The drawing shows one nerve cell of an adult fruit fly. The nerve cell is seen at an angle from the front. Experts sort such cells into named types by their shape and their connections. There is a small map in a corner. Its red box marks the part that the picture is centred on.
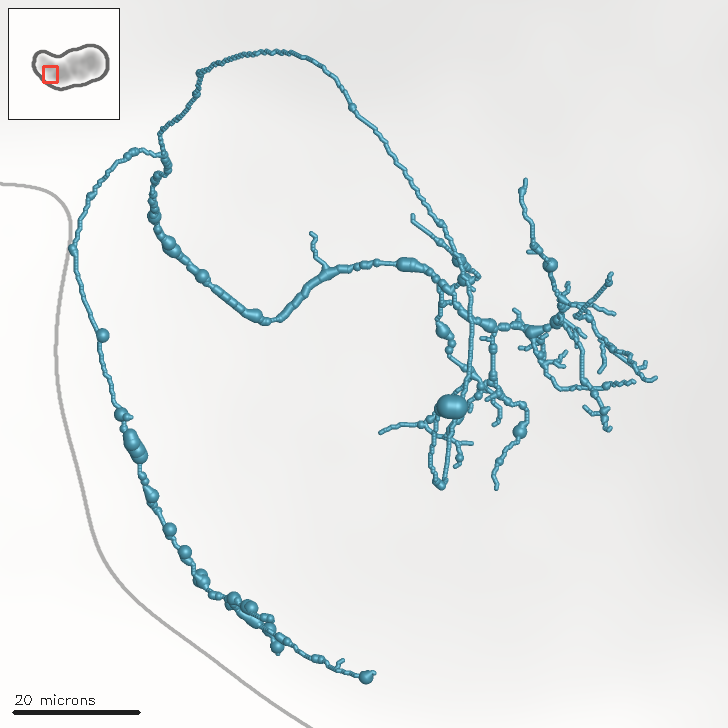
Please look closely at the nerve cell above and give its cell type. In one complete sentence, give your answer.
On the level of cell type, this nerve cell is IN08A041.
